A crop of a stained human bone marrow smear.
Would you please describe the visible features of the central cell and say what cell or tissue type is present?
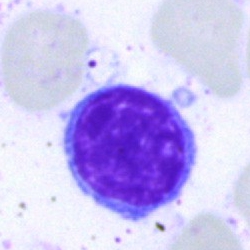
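Round outline, I'd say, and the cytoplasm is only a thin blue rim around the nucleus. The chromatin looks coarse and clumped, with paler patches sitting between darker areas. So this one is a lymphocyte.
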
